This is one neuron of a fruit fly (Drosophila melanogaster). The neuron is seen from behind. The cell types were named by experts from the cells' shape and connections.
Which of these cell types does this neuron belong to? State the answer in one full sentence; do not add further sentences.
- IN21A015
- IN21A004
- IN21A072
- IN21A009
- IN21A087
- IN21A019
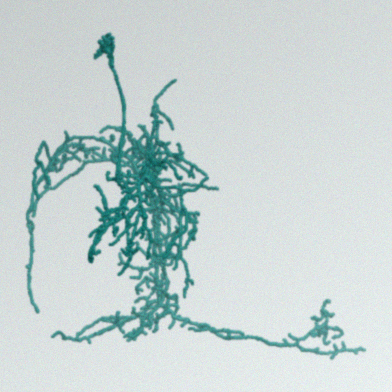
Among cell types, the one for this neuron is IN21A009.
